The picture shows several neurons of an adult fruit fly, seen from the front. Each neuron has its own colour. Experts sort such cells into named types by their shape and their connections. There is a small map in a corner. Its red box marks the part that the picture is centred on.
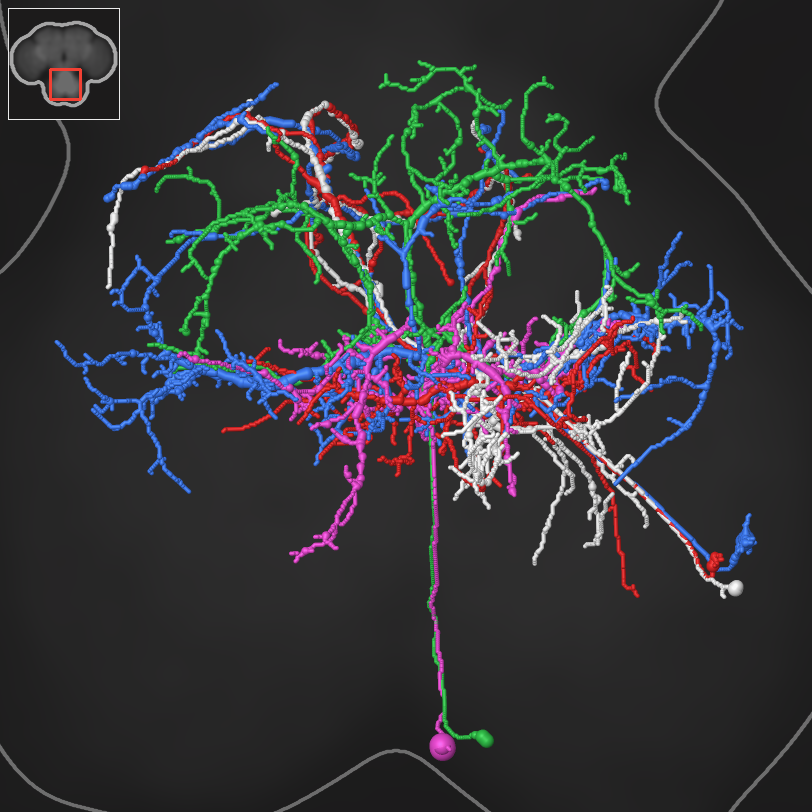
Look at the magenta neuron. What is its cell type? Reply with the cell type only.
IN00A054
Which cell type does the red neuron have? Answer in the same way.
IN08B051_b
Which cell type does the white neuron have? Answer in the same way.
IN08B068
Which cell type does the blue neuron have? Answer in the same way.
IN08B051_a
